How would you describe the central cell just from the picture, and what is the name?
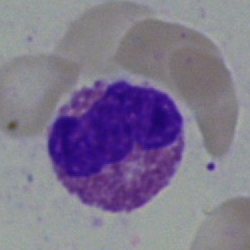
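In the upper part of the cell lies the nucleus, leaving the lower part to cytoplasm. Its chromatin is dense and dark purple. The cytoplasm, pinkish-violet in colour, is packed with small purple-pink granules. It is an eosinophil.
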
